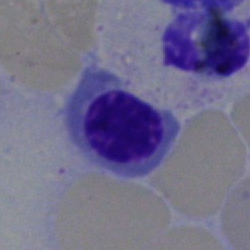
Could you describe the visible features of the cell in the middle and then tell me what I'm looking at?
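The nucleus has dark purple, coarsely clumped chromatin with small paler patches between the clumps, and no nucleolus can be seen. A pale blue rim of cytoplasm, widest on the left side of the cell, shows no granules. The cell is an erythroblast.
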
